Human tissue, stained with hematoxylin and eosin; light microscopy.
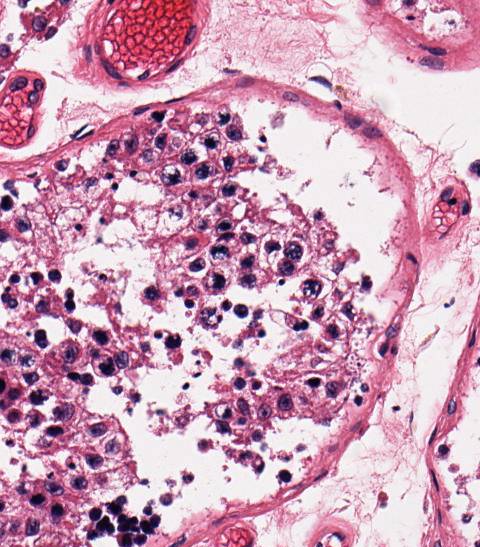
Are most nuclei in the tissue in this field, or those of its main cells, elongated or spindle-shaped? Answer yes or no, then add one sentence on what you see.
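No. Many cells inside the tubule are rounded with large round nuclei showing coarse dark chromatin.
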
